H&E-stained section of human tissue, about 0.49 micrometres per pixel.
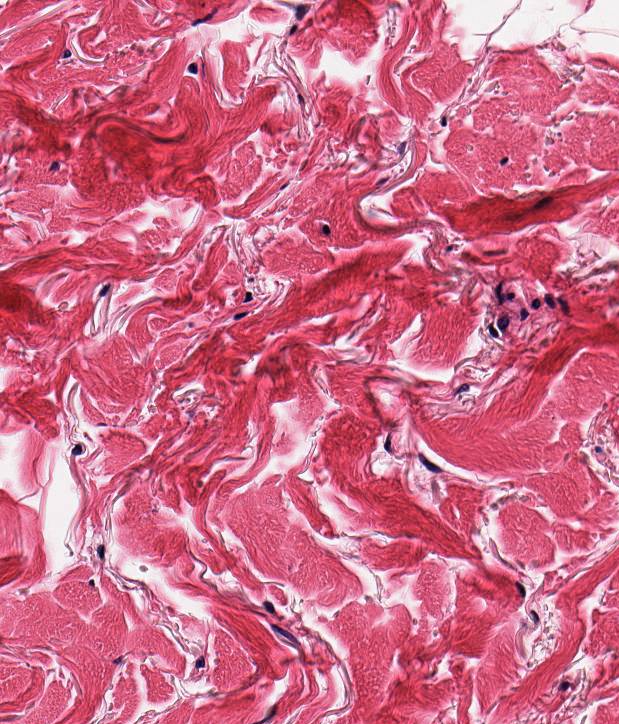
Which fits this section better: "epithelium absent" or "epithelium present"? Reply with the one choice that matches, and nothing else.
Epithelium absent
